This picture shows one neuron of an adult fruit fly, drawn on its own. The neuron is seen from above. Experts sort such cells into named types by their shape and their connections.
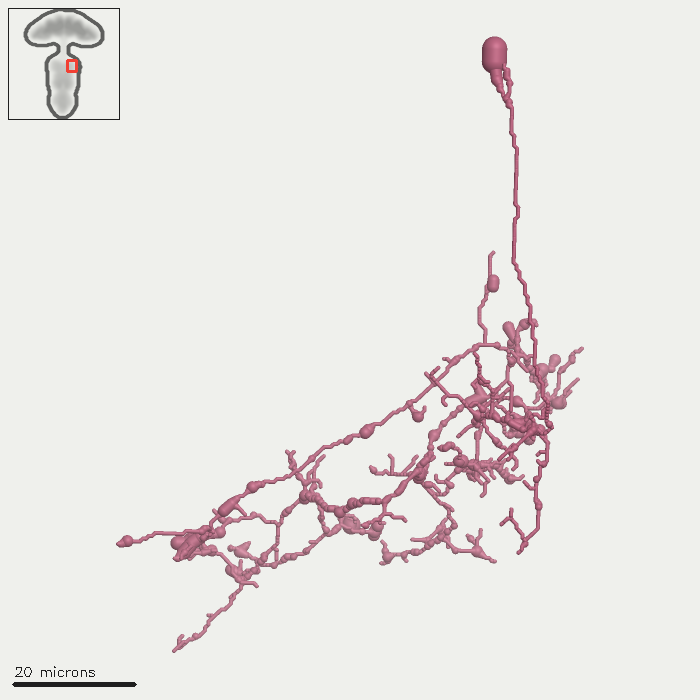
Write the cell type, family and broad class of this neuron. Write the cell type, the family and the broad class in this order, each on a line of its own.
IN19A096
hemilineage 19A
nerve-cord intrinsic neuron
